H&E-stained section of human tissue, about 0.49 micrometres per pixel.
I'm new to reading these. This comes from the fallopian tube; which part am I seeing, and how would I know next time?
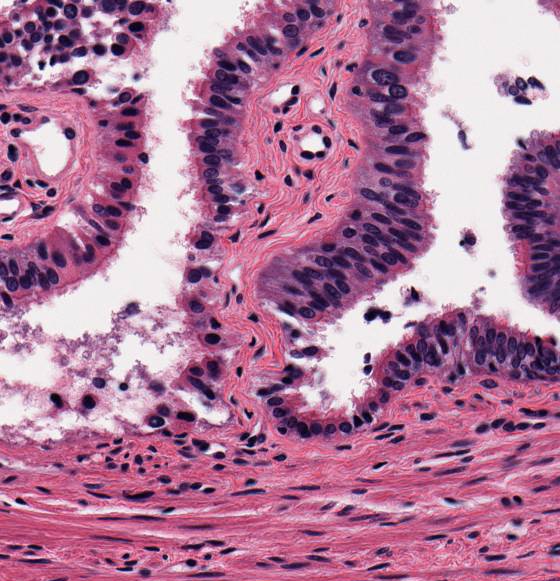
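Mucosa, I think, is what this field shows. Folds covered by epithelium rise upward from a band of dense tissue along the bottom. The folds are lined by tall columnar epithelial cells, and that lining settles it.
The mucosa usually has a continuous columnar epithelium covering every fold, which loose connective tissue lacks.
Inside the folds, the cores are pale pink wavy fibres with scattered spindle nuclei.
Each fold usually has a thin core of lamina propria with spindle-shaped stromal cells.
In the bottom band, pink fibres and elongated nuclei run mainly horizontally.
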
